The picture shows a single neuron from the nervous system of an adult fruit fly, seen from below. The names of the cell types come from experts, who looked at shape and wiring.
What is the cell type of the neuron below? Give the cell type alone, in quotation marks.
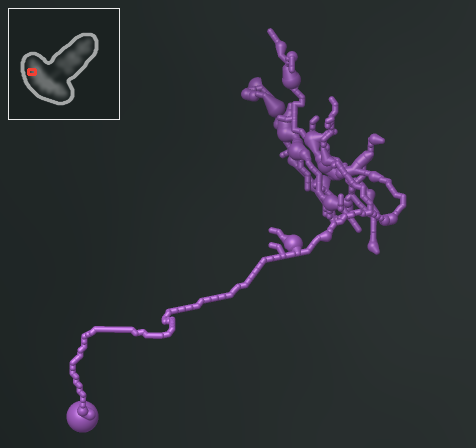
"Cm1"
